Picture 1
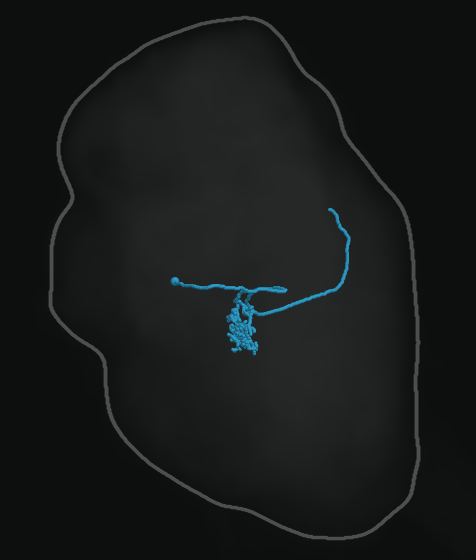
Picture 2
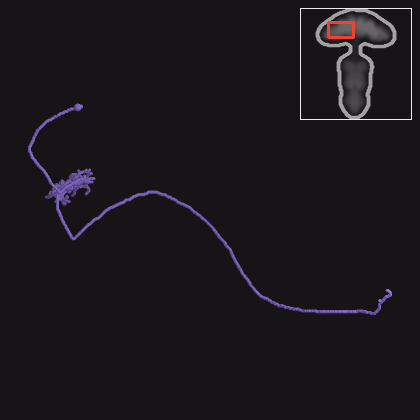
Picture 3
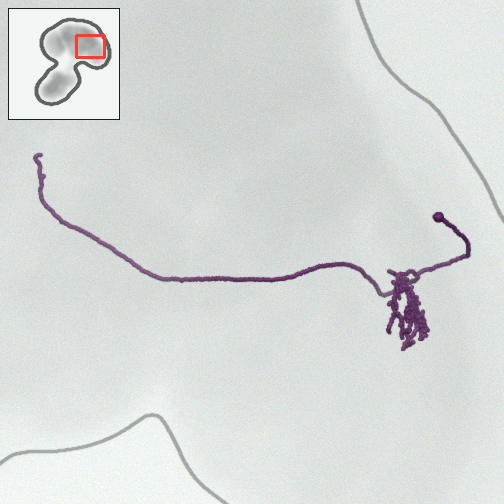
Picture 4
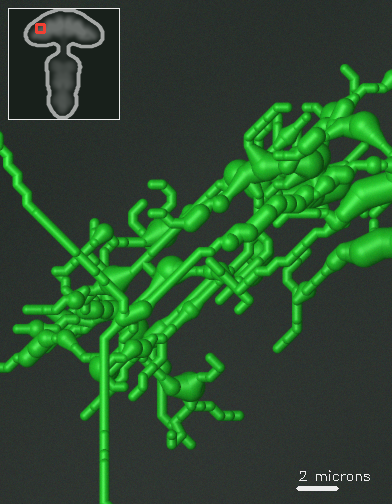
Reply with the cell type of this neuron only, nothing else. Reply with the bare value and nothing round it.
MeVP6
